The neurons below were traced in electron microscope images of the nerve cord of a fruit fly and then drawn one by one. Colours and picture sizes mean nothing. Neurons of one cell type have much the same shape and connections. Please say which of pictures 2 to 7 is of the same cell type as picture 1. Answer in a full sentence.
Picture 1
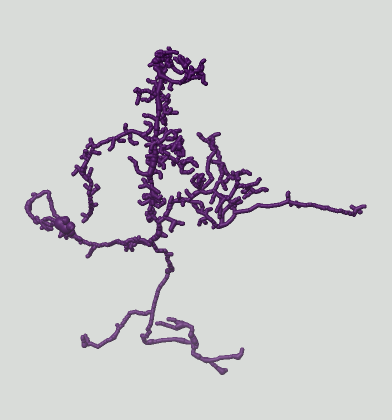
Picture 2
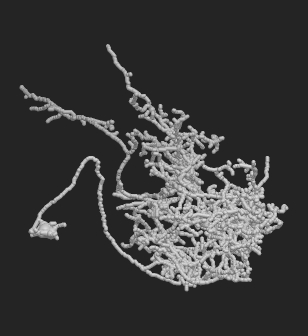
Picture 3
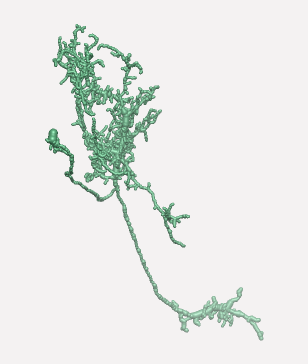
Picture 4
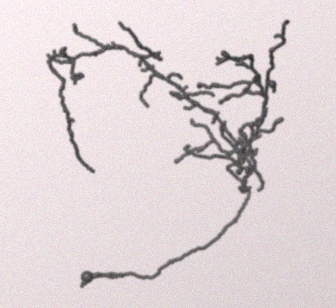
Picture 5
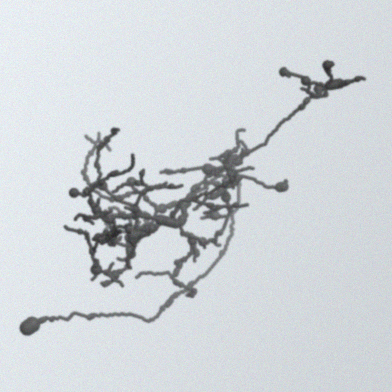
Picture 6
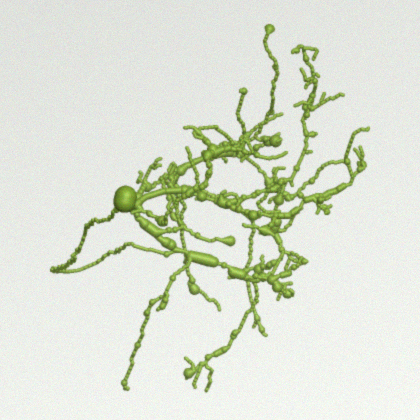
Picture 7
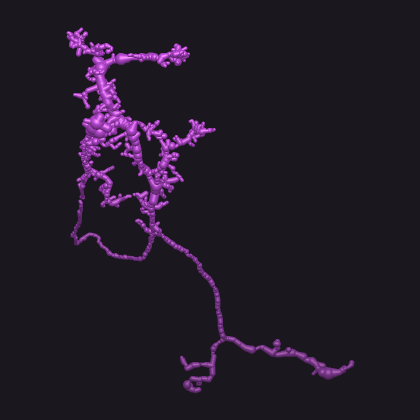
Picture 7 is of the same cell type.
